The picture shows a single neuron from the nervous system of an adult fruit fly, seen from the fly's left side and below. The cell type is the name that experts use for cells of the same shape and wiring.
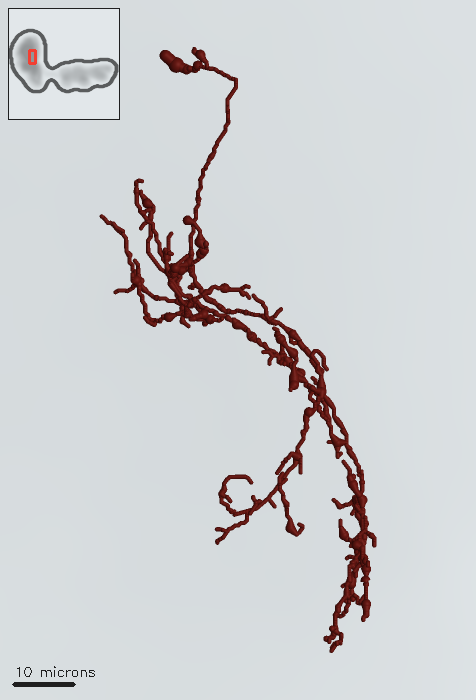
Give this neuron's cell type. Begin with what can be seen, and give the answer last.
By the scale bar it is about 100 microns tall in this view. The picture shows dozens of branch ends. It is a central-brain intrinsic neuron. Its cell type is CB1286.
